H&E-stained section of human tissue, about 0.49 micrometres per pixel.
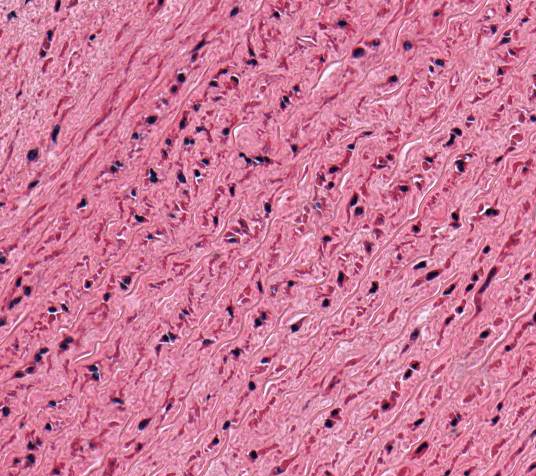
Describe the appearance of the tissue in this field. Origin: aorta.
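One fibrous tissue occupies the entire field from edge to edge, and no epithelium is present. Its fibres share a diagonal course from lower left to upper right. Nuclei are small, dark and elongated, many wavy or bent. The cells show no distinct cytoplasm apart from the surrounding pink fibres.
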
